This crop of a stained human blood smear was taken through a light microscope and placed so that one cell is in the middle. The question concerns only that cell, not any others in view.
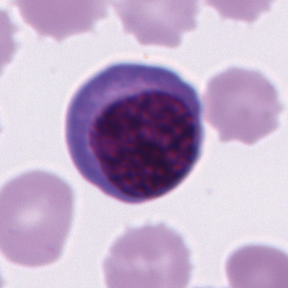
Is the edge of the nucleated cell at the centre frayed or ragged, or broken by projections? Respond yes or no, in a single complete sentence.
No, a rough outline is not present, since the cell's edge is smooth.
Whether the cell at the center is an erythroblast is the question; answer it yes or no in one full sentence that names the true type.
Yes, the cell in the middle is rightly called an erythroblast.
